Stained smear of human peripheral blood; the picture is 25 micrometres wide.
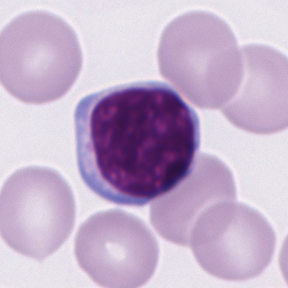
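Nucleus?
Off-centre toward the right side, about 10 micrometres across, filling about 70% of the cell's area; chromatin dark purple, coarsely clumped.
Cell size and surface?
About 12 micrometres across; surface smooth, without projections.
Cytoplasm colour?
Pale blue.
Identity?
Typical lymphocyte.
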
